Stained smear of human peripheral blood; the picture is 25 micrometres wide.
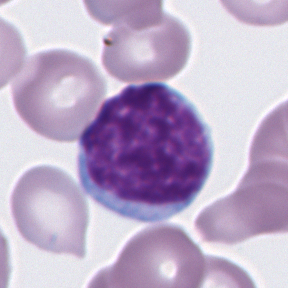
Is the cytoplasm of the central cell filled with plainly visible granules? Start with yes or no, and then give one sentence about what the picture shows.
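No. The cytoplasm contains no visible granules.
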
